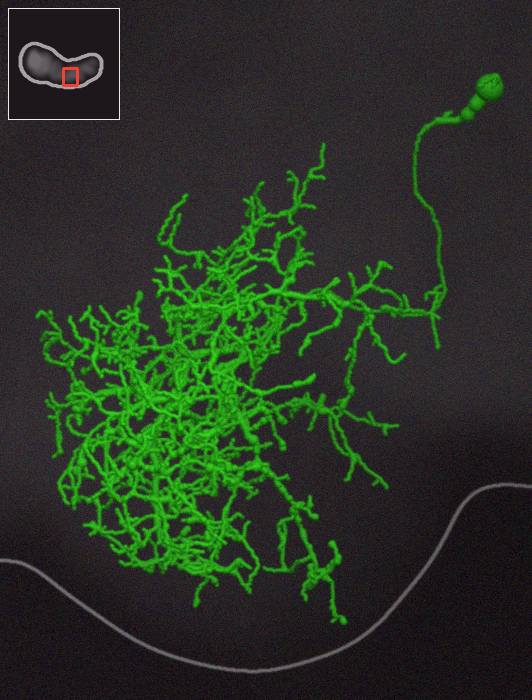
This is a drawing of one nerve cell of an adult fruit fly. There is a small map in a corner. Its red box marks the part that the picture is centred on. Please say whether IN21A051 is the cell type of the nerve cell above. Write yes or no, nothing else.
no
